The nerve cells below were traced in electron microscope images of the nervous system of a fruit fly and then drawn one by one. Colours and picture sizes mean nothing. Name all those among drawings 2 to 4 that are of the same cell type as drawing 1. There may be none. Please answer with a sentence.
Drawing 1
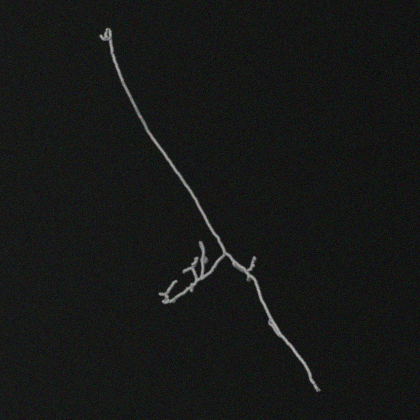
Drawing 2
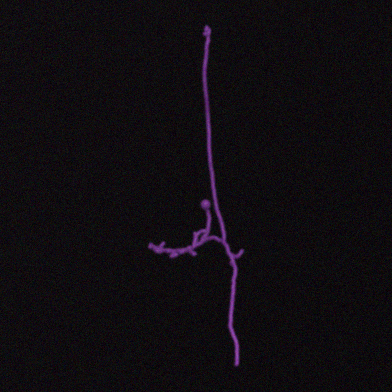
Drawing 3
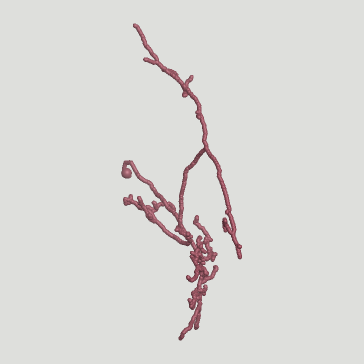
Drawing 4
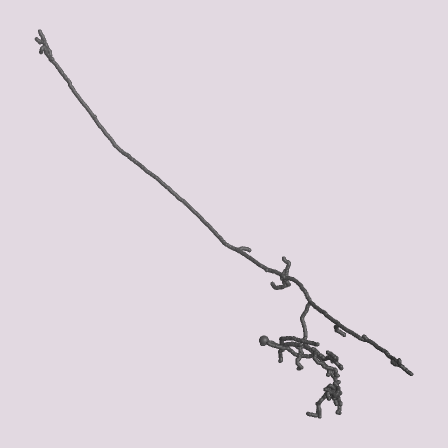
Drawing 2 is of the same cell type.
